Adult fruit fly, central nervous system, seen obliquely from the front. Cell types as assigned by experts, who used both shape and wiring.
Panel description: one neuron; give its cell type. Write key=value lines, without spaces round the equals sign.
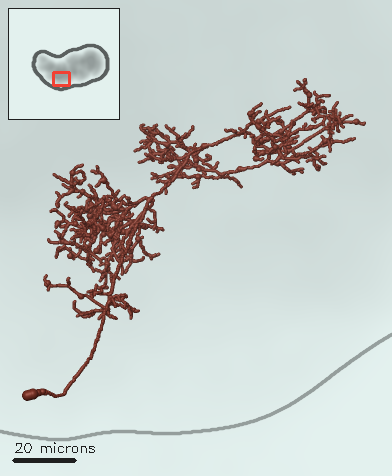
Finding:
cell_type=TmY15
